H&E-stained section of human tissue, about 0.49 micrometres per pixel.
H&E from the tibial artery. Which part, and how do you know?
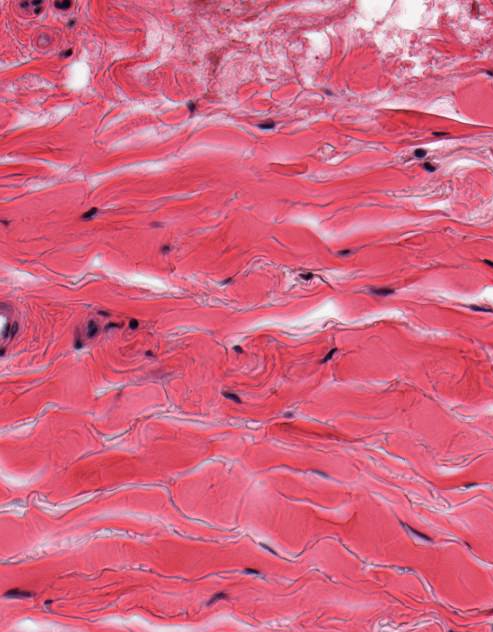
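Tunica adventitia occupies the field. Thick eosin-pink collagen bundles fill it, with sparse, small, dark spindle-shaped fibroblast nuclei lying between them.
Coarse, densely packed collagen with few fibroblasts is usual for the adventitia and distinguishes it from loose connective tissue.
The bundles run mostly horizontally, have a gently wavy outline and are separated from one another by narrow white clefts.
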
